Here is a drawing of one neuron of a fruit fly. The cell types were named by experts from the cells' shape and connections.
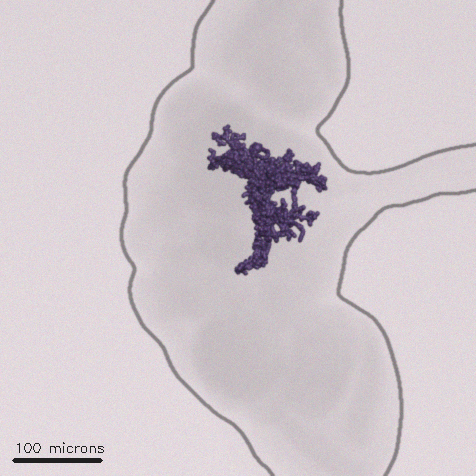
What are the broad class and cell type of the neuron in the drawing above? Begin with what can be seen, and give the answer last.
It is in the brain and does not reach the nerve cord. From top to bottom in the picture it spans about 170 microns. It is a central-brain intrinsic neuron. Its cell type is GNG516.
